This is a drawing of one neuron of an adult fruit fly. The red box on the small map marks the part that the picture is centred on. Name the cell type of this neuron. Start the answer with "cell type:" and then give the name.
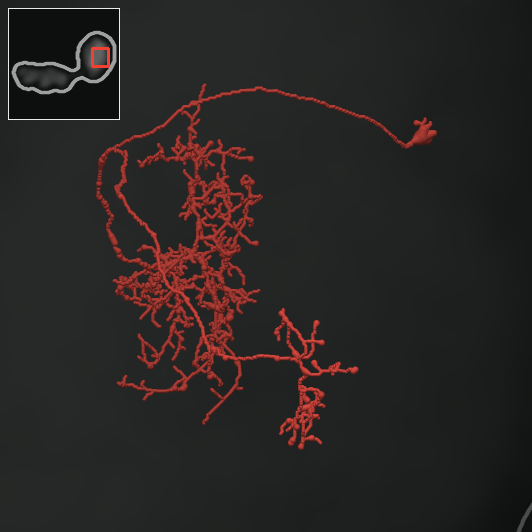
cell type: AVLP203_b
